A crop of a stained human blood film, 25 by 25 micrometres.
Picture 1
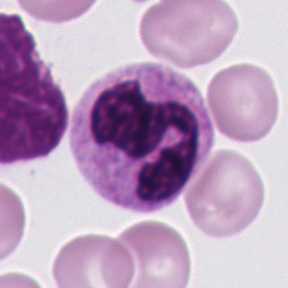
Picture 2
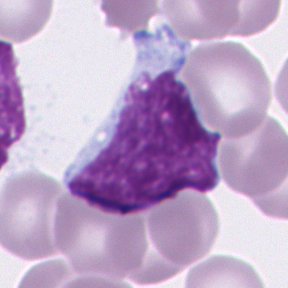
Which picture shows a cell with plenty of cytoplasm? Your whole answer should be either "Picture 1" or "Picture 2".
Picture 1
